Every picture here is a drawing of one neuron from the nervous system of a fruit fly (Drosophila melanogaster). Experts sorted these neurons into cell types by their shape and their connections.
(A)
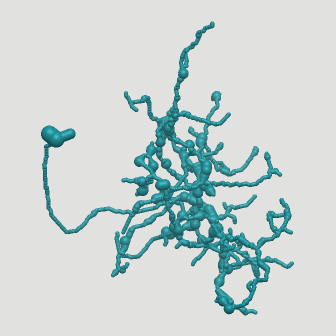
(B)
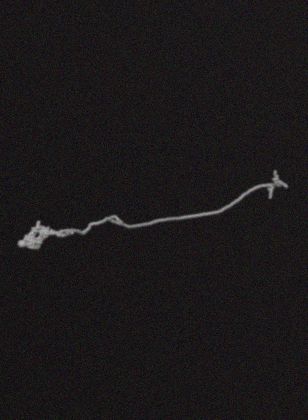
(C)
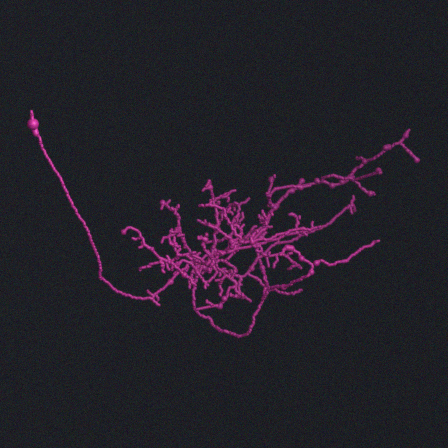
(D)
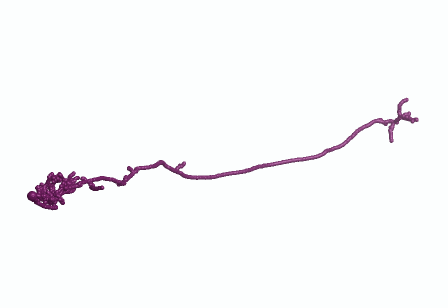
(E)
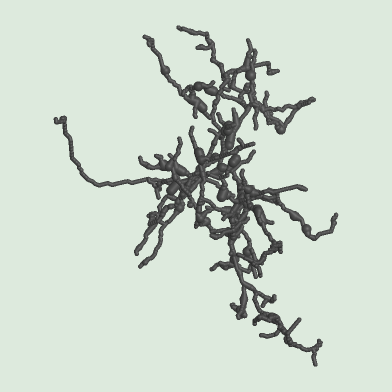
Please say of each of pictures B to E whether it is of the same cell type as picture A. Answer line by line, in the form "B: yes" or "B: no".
B: no
C: no
D: no
E: yes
